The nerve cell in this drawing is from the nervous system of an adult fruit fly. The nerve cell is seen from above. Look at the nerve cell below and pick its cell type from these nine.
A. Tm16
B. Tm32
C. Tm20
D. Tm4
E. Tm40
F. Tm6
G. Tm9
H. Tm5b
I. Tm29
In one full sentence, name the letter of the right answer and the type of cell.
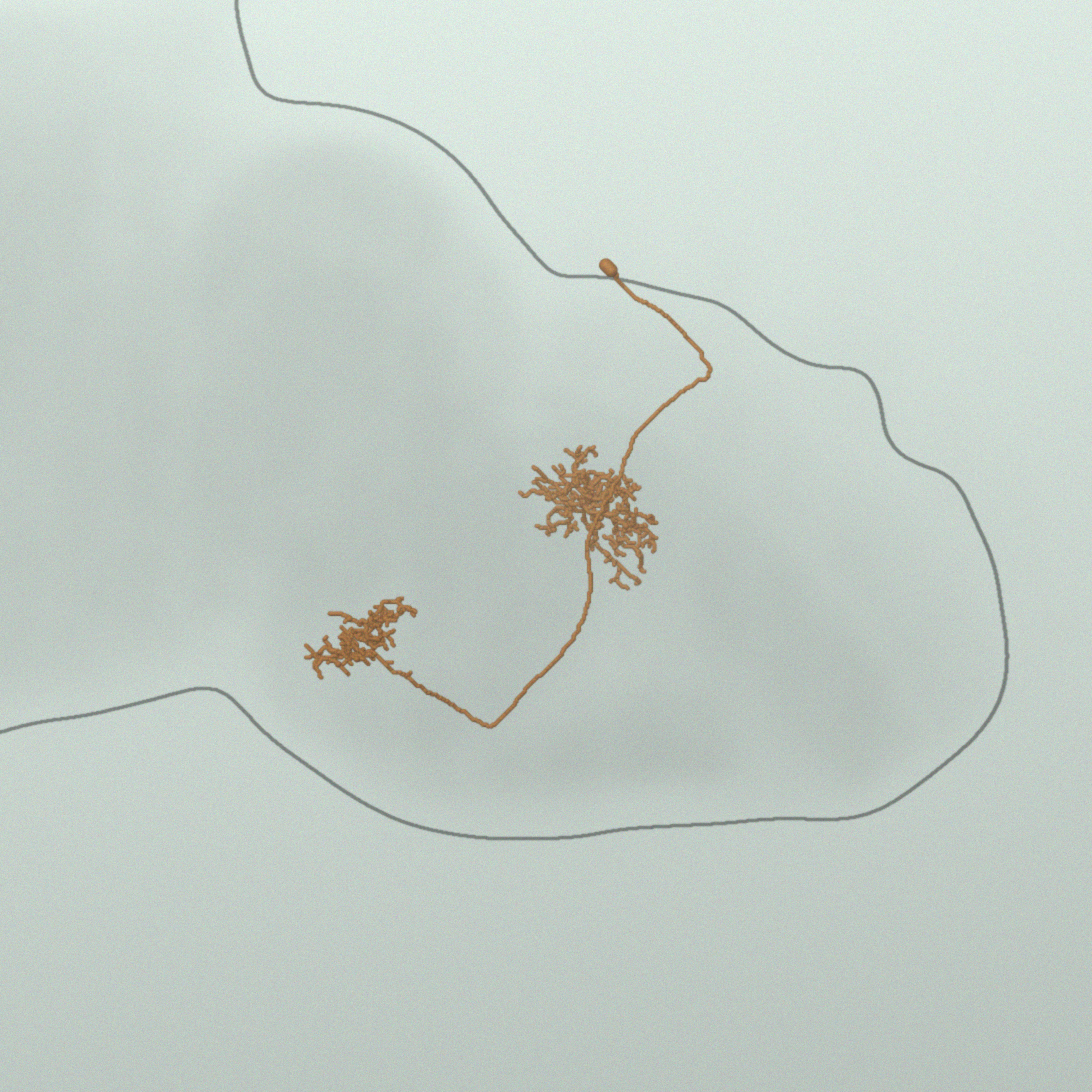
For cell type, option B, Tm32, applies to the nerve cell.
